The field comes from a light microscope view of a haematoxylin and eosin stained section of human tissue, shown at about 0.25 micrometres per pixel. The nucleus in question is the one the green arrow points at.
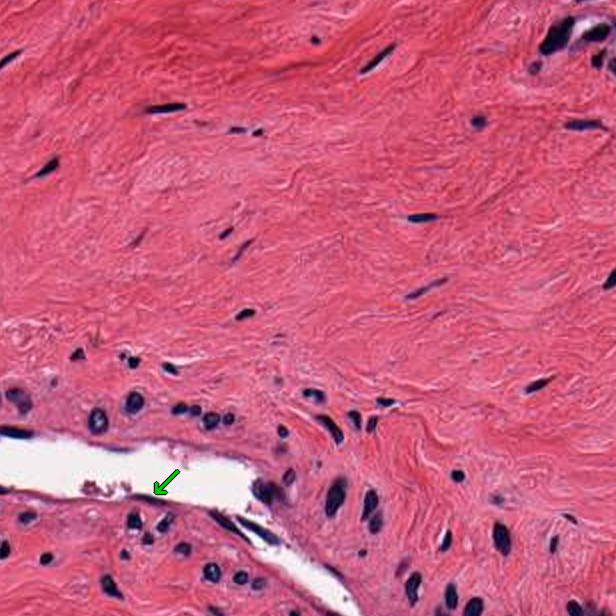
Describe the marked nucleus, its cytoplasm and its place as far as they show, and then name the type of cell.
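The nucleus is thin, flattened and elongated, stretched out along the edge of the space rather than round. It stains very dark and evenly, and is much narrower than the plumper, rounder nuclei lying in the wall just beneath it. Hardly any cytoplasm can be made out; at most a thin pink sliver that blends into the wall below. The cell lies right at the border of a slit-like empty lumen, lining its lower side, with other cells of the vessel wall stacked beneath it. This is an endothelial cell.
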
